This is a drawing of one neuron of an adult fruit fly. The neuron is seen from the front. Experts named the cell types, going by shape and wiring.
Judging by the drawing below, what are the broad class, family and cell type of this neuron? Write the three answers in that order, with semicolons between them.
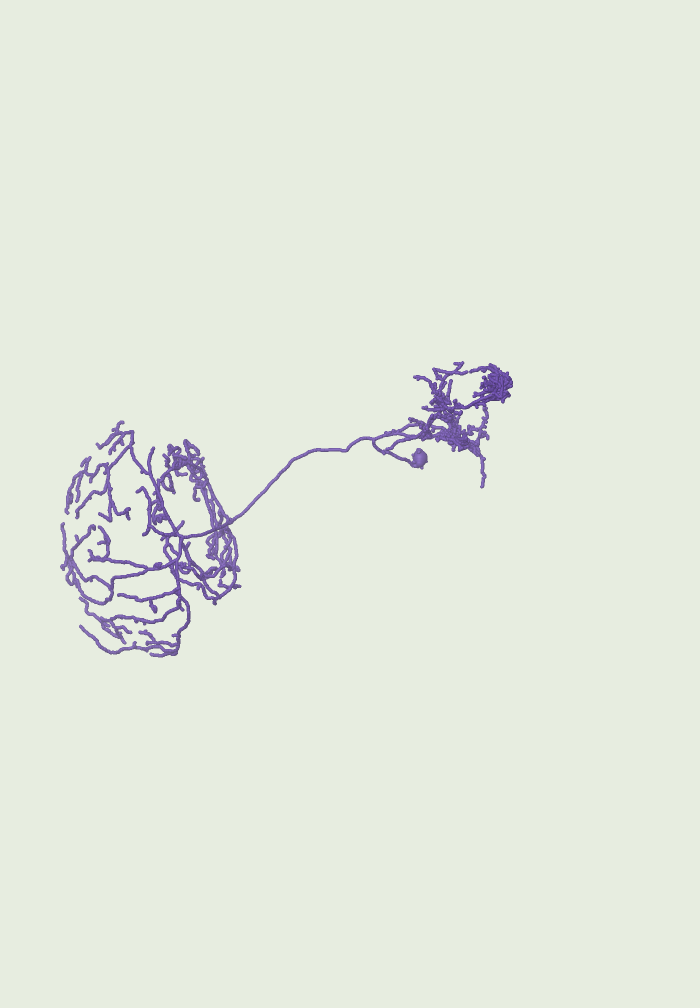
visual centrifugal neuron; hemilineage SMPp&v1_ventral; OLVC4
